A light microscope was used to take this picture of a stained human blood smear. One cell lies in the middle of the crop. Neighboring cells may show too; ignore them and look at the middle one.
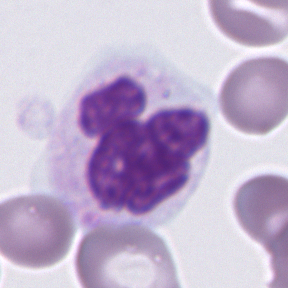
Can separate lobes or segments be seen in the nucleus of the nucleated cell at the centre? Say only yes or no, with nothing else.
Yes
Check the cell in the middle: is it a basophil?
no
